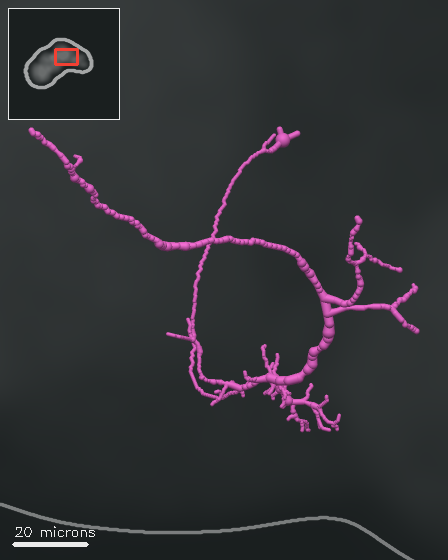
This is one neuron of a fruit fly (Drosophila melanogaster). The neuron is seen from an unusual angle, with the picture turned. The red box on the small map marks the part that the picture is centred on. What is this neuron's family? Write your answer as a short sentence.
The family is hemilineage 06A.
